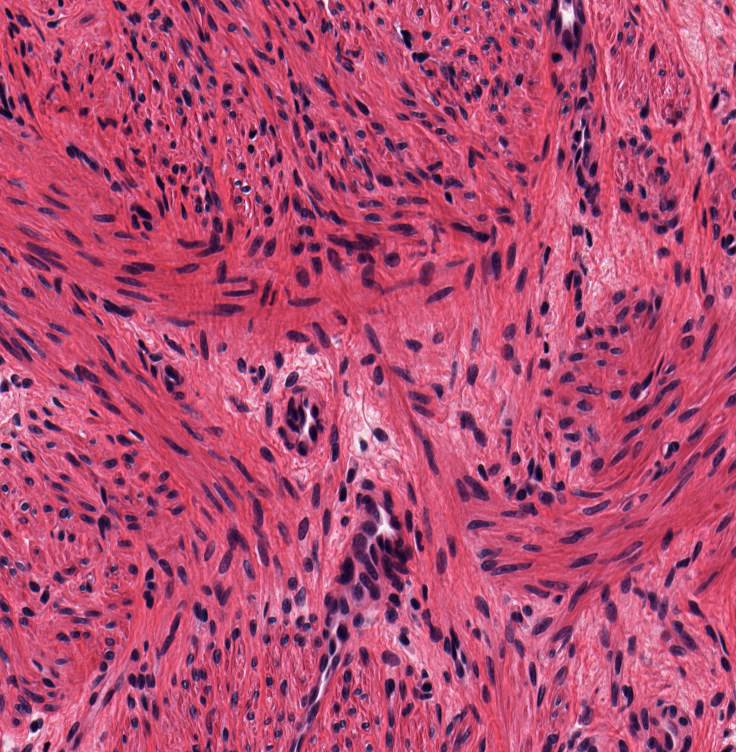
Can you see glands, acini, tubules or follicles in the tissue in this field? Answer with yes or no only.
No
